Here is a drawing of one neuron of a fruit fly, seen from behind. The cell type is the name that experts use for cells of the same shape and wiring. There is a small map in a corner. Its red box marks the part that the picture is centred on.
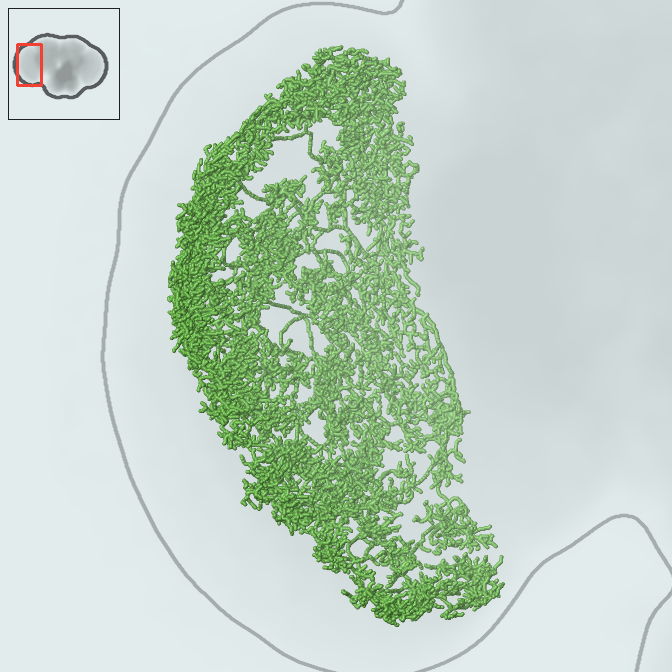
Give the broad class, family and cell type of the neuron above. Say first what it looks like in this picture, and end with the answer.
The picture shows more than a hundred branch ends. In this view it is taller than it is wide. This is an optic-lobe intrinsic neuron. The family is Pm. It is of cell type Pm12.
